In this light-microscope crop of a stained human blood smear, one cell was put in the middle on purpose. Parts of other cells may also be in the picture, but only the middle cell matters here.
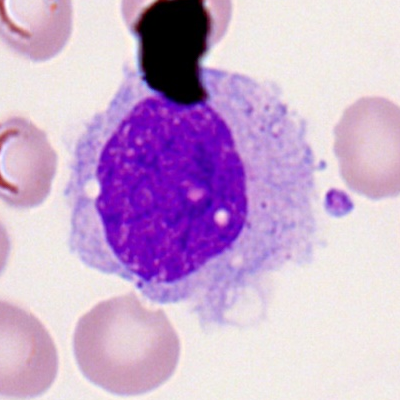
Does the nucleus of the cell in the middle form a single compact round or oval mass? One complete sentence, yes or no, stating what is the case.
Yes, the nucleus is gathered into a single compact round or oval mass.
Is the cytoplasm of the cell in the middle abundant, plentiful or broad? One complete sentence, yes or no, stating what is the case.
Yes, the cell holds plenty of cytoplasm.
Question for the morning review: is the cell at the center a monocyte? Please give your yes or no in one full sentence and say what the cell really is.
Yes, the cell in the middle of the view is a monocyte.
